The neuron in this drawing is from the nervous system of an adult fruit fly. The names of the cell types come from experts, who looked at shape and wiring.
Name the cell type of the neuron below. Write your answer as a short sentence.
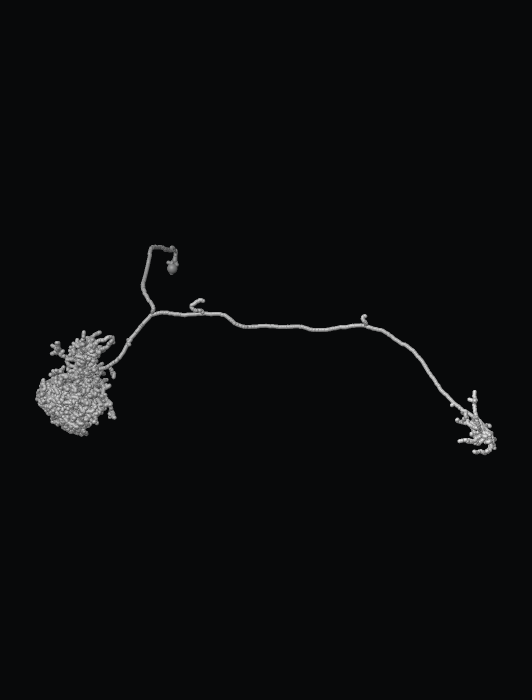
The cell type is AVLP509.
